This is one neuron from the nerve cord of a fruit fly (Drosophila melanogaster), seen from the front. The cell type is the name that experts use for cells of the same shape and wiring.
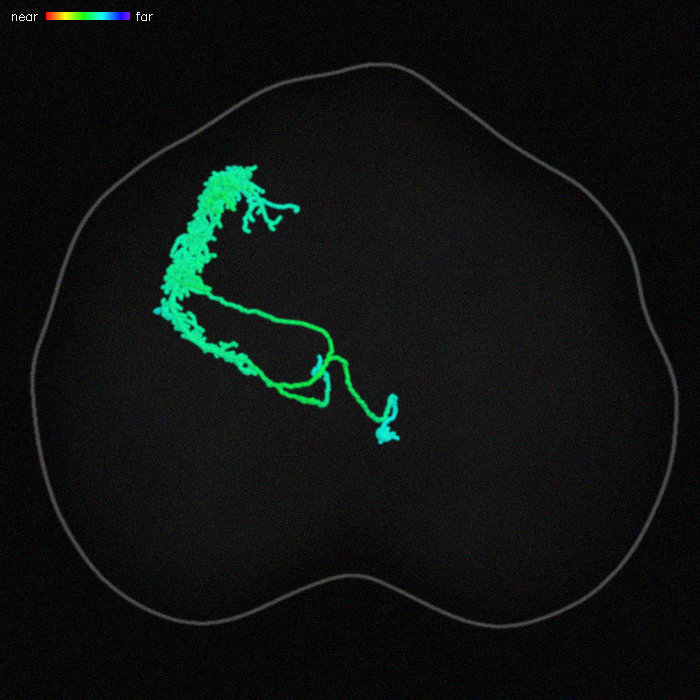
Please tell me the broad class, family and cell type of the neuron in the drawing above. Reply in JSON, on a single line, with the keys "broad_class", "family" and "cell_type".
{"broad_class": "nerve-cord intrinsic neuron", "family": "hemilineage 10B", "cell_type": "IN10B023"}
